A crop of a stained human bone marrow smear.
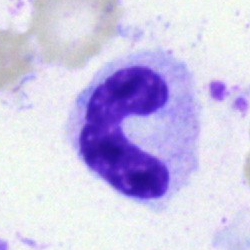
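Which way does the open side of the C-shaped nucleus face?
To the right.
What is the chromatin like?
Dark purple and condensed.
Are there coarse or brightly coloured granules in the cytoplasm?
No, none are shown.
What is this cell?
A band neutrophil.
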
